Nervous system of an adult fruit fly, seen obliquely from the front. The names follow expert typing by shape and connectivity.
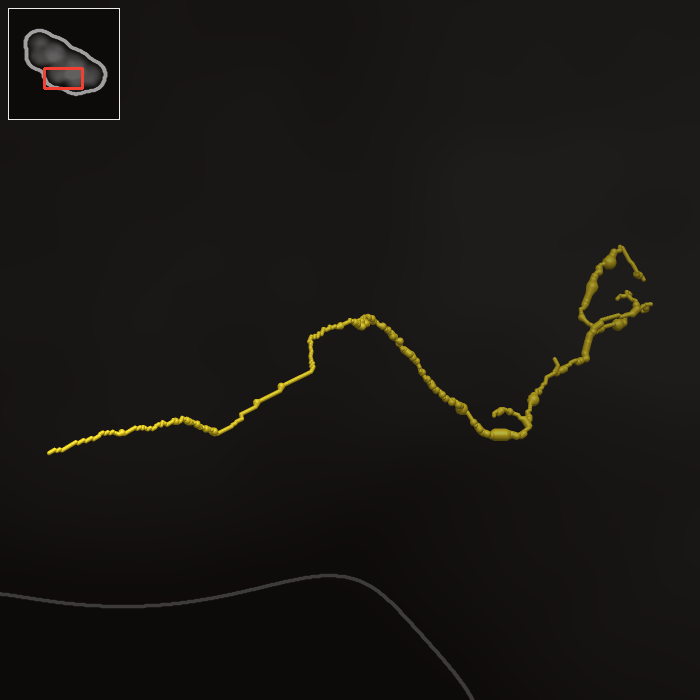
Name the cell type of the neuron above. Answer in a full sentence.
The cell type is WG1.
